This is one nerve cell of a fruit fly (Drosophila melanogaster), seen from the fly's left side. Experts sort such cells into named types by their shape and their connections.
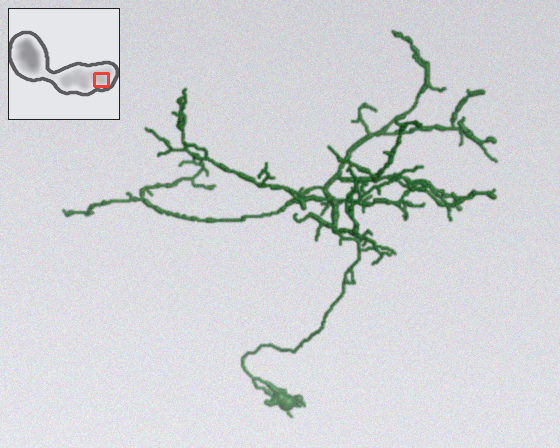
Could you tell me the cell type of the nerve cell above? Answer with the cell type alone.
IN13B031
